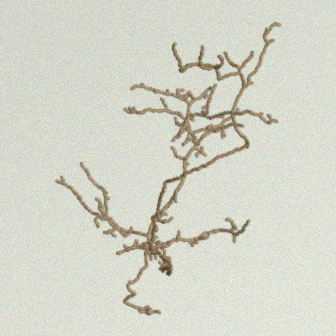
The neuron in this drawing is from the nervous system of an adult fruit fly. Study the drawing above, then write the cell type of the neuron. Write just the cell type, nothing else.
IN06B080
